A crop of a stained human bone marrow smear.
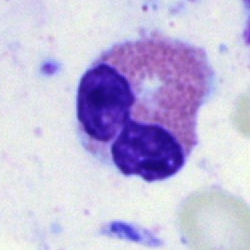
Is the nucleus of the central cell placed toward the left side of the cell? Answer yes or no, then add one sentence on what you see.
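Yes. The nuclear lobes lie along the left and lower side of the cell, with most cytoplasm toward the upper right.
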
